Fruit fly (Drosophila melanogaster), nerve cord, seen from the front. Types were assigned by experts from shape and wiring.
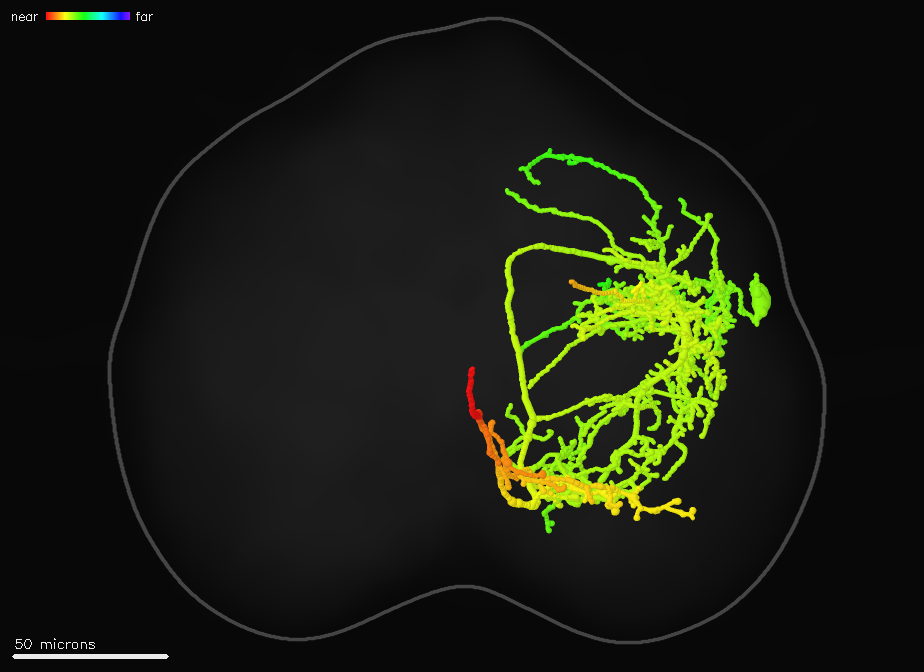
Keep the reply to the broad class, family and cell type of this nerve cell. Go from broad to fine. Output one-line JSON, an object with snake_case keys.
{"broad_class": "ascending neuron", "family": "hemilineage 17B", "cell_type": "AN17B005"}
